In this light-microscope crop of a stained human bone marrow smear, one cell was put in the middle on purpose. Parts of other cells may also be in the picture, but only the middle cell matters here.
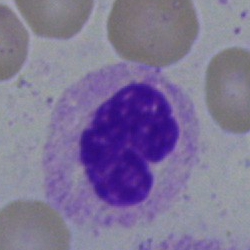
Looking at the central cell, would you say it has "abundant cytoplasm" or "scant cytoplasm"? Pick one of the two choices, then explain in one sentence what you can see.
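Abundant cytoplasm. A wide rim of pale lilac cytoplasm surrounds the nucleus on all sides.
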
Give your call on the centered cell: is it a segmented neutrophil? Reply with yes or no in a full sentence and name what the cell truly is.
No, the cell at the centre is identified as a band neutrophil, not as a segmented neutrophil.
